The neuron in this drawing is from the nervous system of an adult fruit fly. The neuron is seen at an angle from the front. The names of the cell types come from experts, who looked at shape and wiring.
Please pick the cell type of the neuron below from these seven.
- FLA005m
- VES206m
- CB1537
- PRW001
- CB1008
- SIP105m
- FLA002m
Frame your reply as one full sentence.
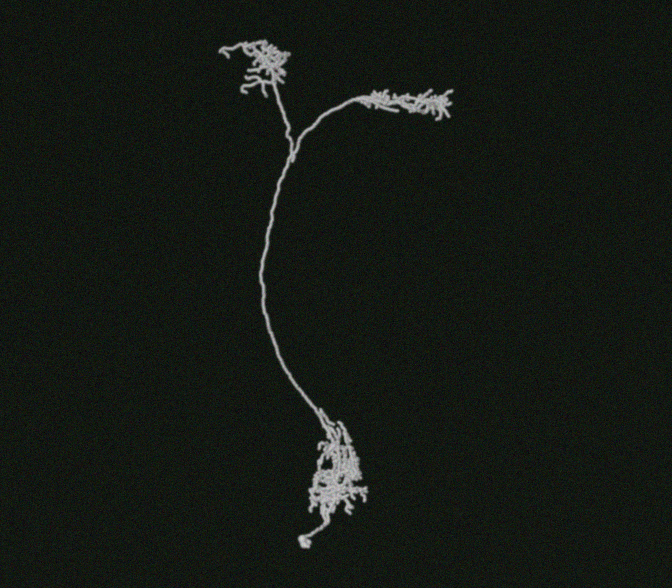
The neuron belongs to cell type PRW001.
